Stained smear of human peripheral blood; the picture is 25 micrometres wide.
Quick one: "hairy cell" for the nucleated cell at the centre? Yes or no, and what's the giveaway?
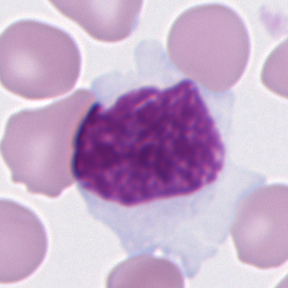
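Look first at the outline: it is irregular, with angular corners, and the cytoplasm pushes out at its edge in several short, pointed projections. The nucleus is a single unlobed mass with an irregular, somewhat angular outline. The cytoplasm, very pale greyish blue, lies mostly below and to the right of the nucleus and shows no distinct granules.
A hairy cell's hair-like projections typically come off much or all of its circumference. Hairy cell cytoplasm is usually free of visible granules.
Both of those points count toward hairy cell.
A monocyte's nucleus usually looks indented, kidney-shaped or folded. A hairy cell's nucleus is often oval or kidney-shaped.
This irregular, angular nucleus matches neither shape closely, so it doesn't separate monocyte from hairy cell. With the pointed projections and the granule-free cytoplasm on its side, hairy cell fits, and it's the right name.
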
